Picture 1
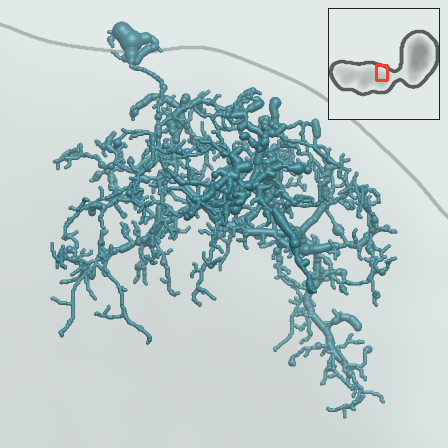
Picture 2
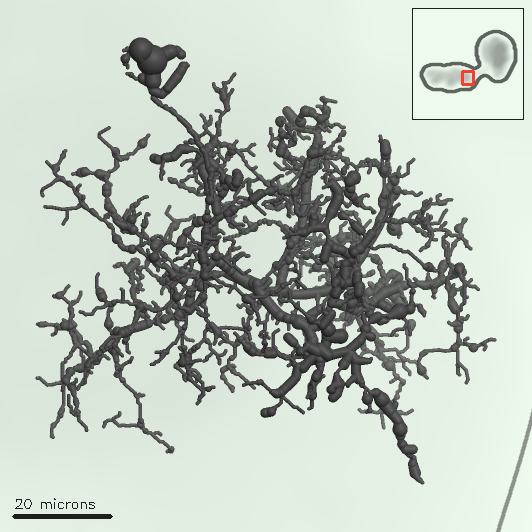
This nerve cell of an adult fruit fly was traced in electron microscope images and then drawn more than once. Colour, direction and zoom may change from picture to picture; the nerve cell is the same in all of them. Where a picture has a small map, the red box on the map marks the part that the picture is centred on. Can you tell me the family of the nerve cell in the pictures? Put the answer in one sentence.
The family is hemilineage 19A.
